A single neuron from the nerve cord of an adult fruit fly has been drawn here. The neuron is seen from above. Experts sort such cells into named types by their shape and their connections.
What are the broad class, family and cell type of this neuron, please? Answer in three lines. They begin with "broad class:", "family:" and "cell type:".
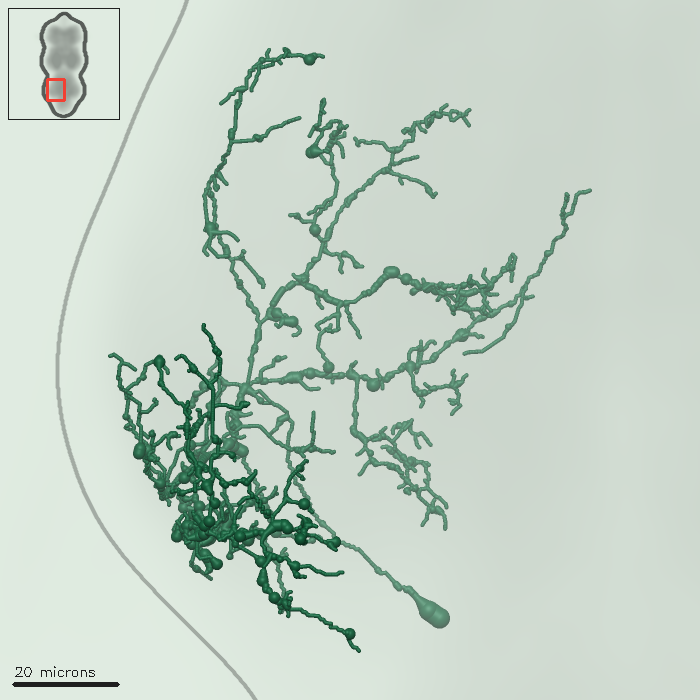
broad class: nerve-cord intrinsic neuron
family: hemilineage 13A
cell type: IN13A053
